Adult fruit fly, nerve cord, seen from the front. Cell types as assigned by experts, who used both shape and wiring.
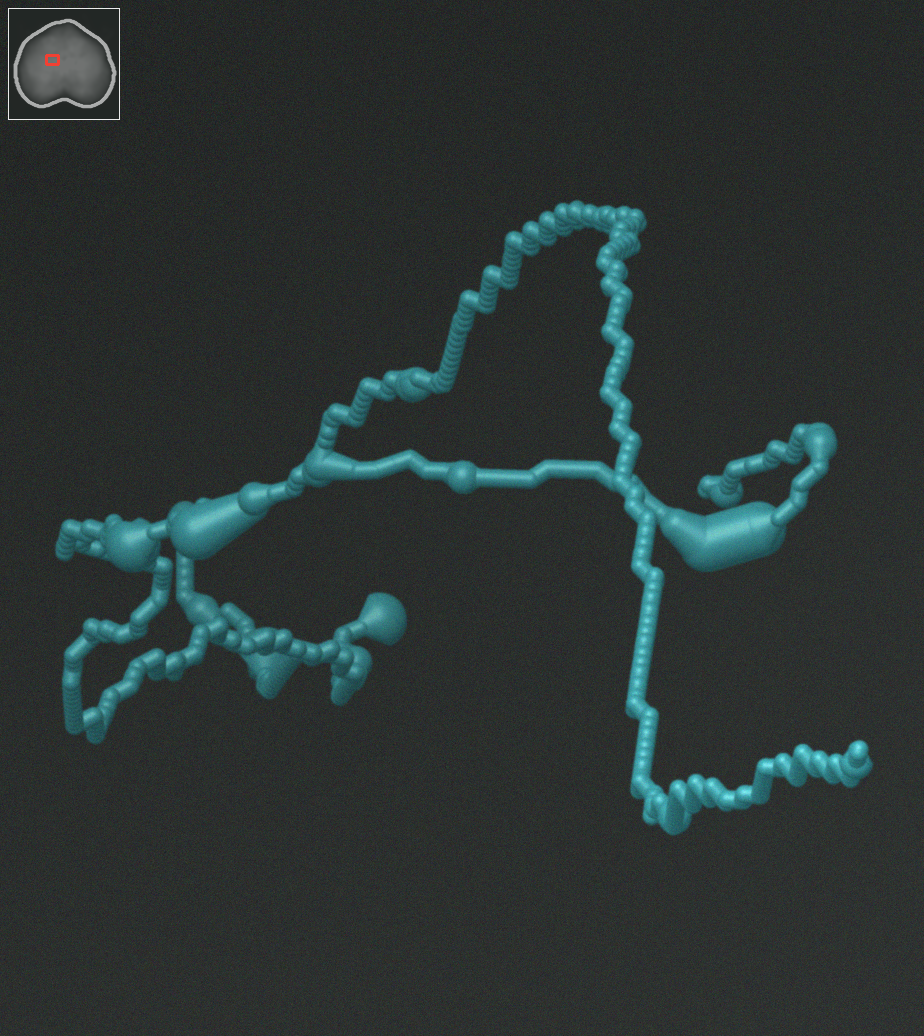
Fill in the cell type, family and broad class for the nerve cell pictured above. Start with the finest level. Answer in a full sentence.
Type DNge126 of hemilineage LB7, a descending neuron.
